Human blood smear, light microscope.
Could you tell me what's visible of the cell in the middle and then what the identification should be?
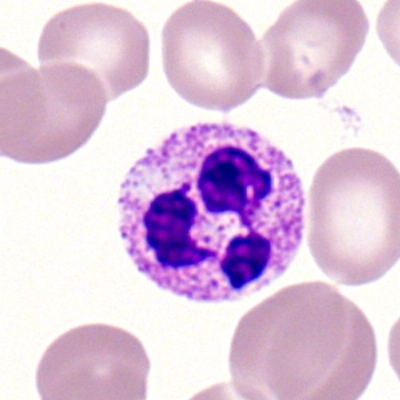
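Smooth and round, the outline of this cell encloses a nucleus divided into three lobes linked by thin strands. Fine pink-violet granules are scattered through the cytoplasm, which contains no vacuoles. The cell is a segmented neutrophil.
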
